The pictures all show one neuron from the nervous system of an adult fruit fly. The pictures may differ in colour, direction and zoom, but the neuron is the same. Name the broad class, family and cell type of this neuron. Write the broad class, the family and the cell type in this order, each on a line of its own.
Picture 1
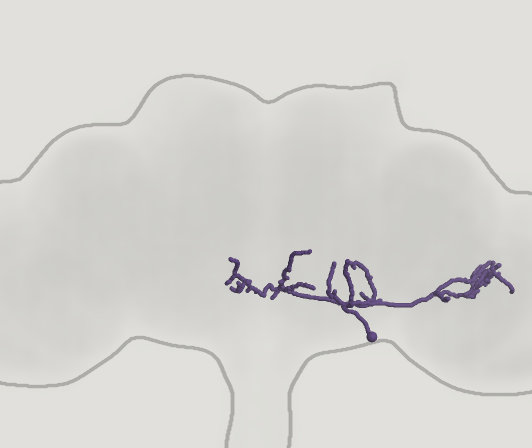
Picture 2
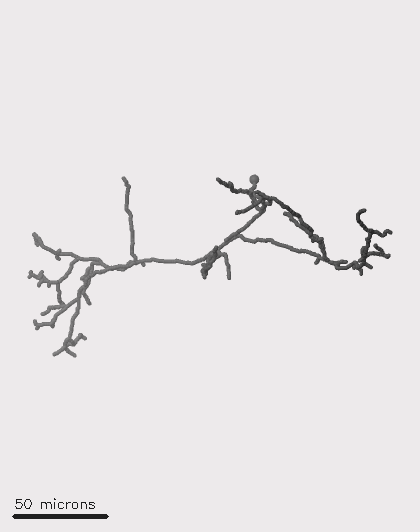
visual projection neuron
hemilineage PSp3
LoVP24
